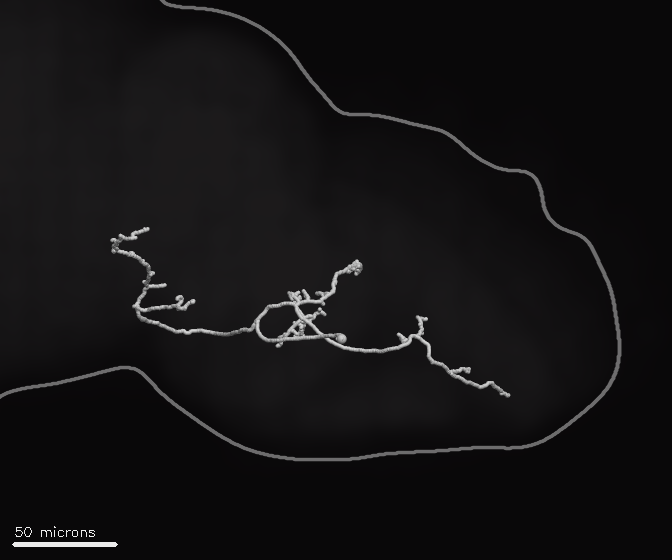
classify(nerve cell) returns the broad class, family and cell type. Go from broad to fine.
visual projection neuron; LoVP; LoVP8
